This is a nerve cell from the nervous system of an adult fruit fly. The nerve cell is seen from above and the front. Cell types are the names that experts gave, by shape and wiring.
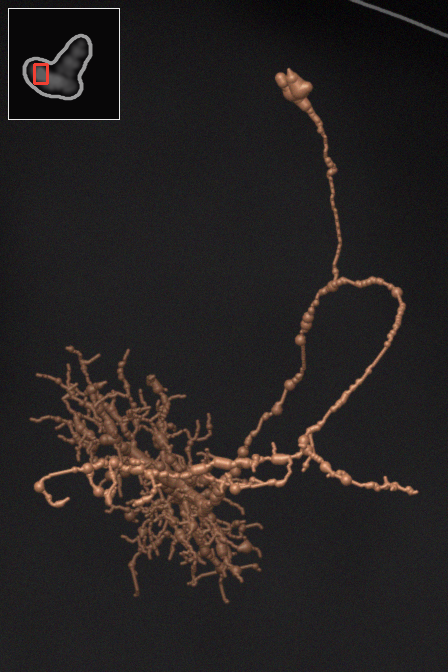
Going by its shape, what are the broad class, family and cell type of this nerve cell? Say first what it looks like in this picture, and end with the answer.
Dozens of branch ends can be seen. In this view it is taller than it is wide. It is a visual projection neuron. The family is hemilineage VPNp3. The cell type is LC11.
